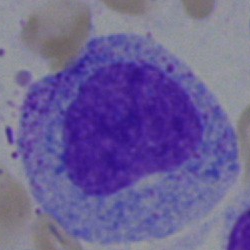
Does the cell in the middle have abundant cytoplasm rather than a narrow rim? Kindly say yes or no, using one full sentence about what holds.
Yes, abundant cytoplasm encircles the nucleus of the cell.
